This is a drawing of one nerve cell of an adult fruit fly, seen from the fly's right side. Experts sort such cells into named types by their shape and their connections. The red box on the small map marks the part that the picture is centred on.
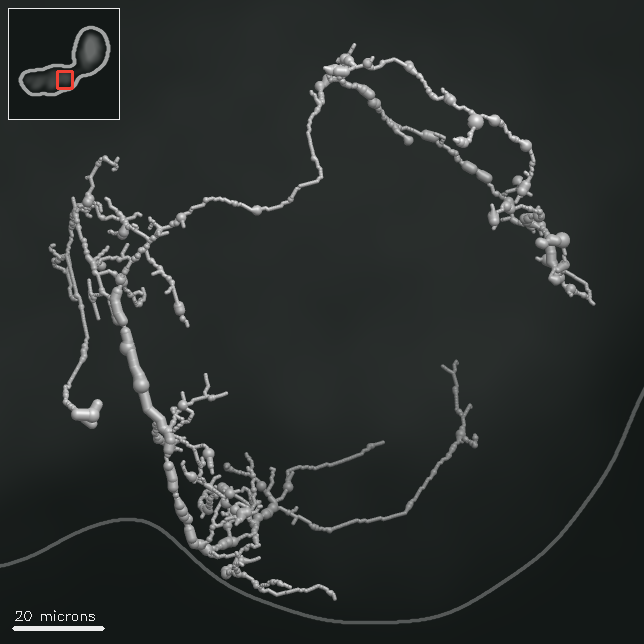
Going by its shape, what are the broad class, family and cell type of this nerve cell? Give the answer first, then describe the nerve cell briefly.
It is a nerve-cord intrinsic neuron. Its family is hemilineage 03A. Its cell type is IN03A072. From top to bottom in the picture it spans about 130 microns. Dozens of branch ends can be seen.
